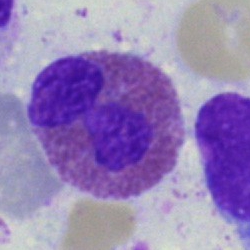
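Eosinophil, the central cell of a stained bone marrow smear. Outline first: roughly round. Chromatin next: dark purple and coarsely clumped. Last, the nucleus: no nucleoli visible.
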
